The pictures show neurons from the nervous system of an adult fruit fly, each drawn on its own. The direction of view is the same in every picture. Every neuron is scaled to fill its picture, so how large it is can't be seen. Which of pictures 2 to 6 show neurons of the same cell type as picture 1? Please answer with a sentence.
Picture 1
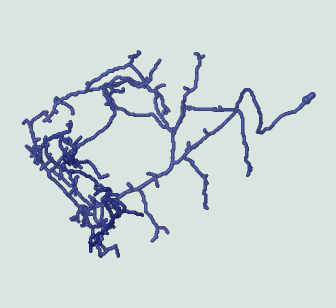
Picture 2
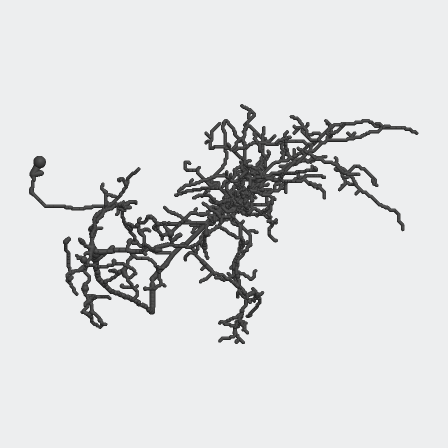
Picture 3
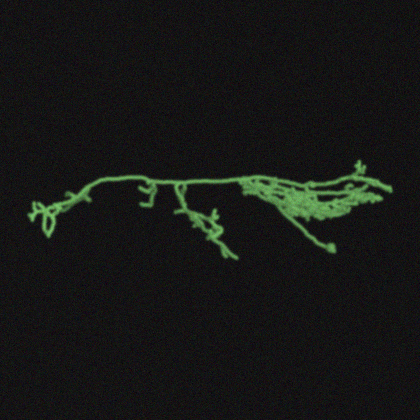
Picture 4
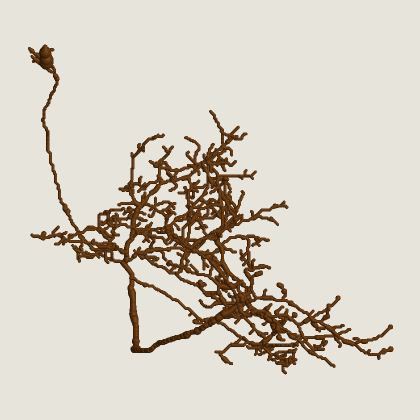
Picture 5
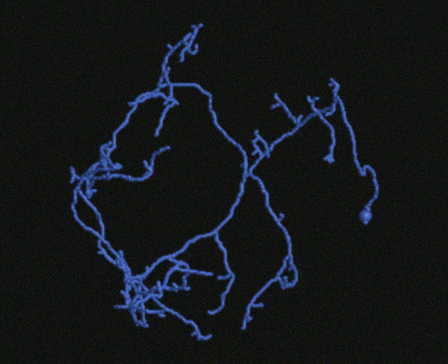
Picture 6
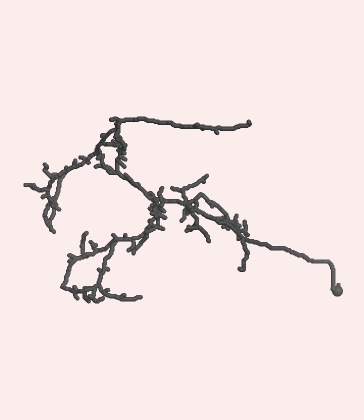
Picture 5 is of the same cell type.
